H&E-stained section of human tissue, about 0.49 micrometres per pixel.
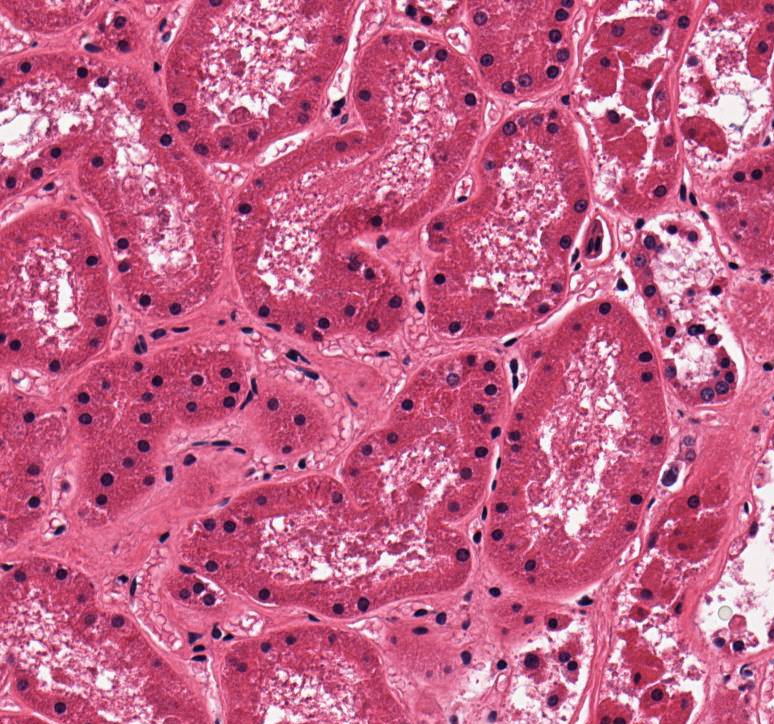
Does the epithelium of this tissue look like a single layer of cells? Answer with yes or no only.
Yes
